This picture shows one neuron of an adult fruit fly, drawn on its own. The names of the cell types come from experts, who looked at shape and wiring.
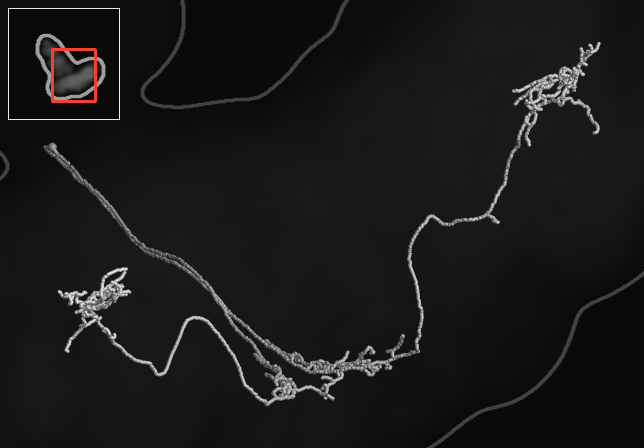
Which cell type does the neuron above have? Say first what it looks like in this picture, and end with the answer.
The picture shows dozens of branch ends. In this view it is wider than it is tall. It is an ascending neuron. The cell type is ANXXX470.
